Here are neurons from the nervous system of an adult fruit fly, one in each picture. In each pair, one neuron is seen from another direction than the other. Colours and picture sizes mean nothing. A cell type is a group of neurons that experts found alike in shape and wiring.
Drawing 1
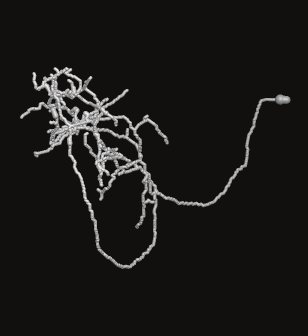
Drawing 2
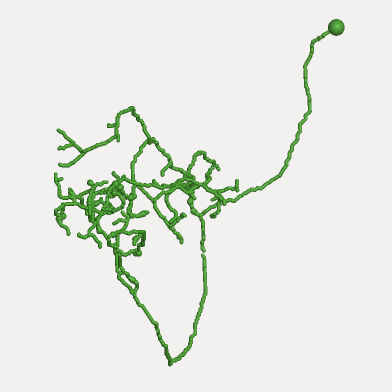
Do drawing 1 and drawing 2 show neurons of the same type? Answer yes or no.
yes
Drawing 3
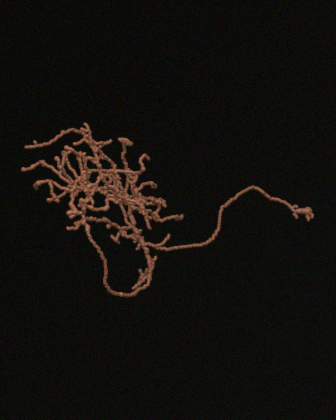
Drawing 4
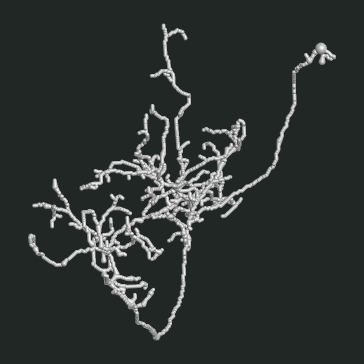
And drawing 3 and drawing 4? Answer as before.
yes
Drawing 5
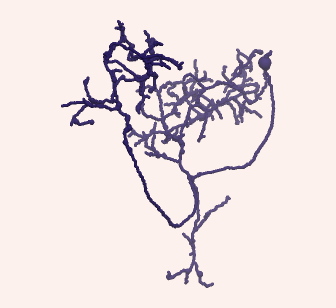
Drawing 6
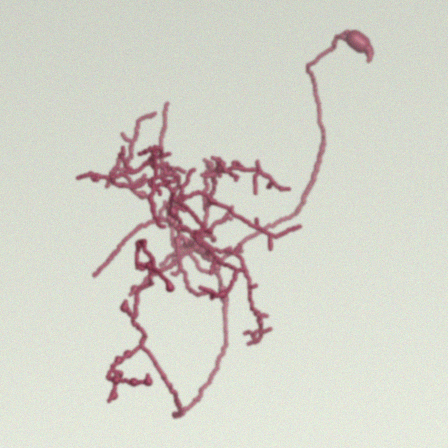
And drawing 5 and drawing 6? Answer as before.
no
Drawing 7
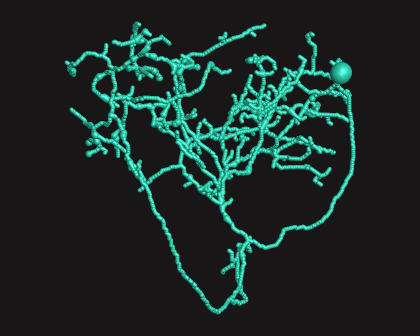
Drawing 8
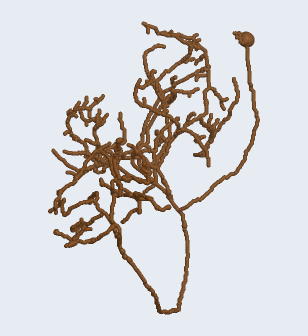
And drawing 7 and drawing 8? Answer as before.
yes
